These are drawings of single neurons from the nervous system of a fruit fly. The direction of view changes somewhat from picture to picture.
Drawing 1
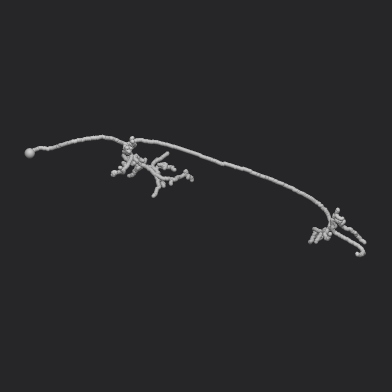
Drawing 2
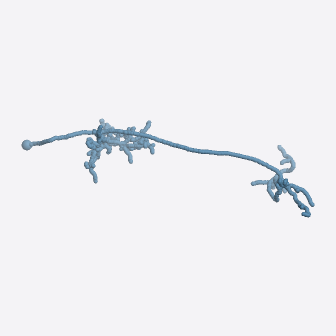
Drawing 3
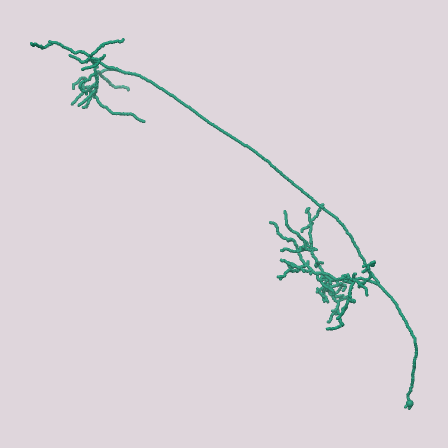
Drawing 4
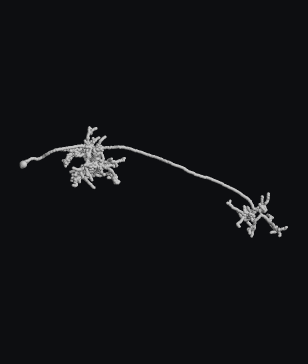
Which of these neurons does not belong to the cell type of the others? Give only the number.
4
